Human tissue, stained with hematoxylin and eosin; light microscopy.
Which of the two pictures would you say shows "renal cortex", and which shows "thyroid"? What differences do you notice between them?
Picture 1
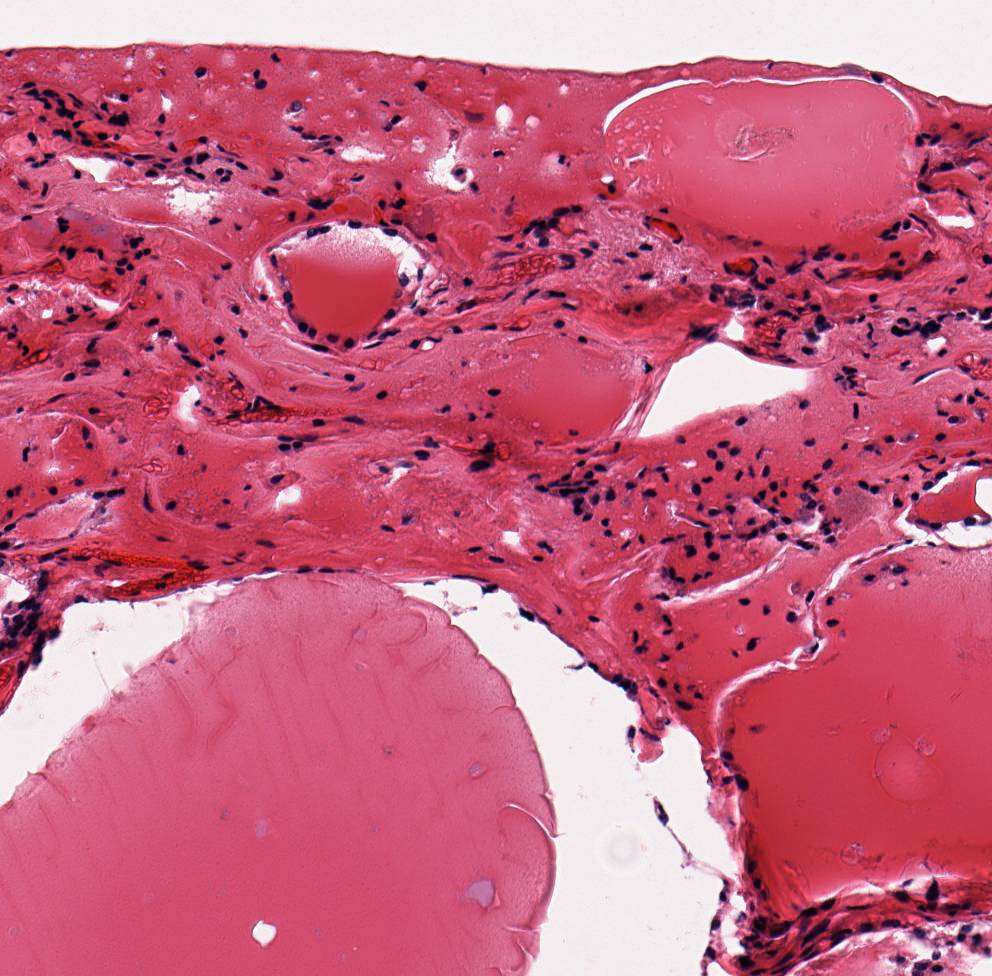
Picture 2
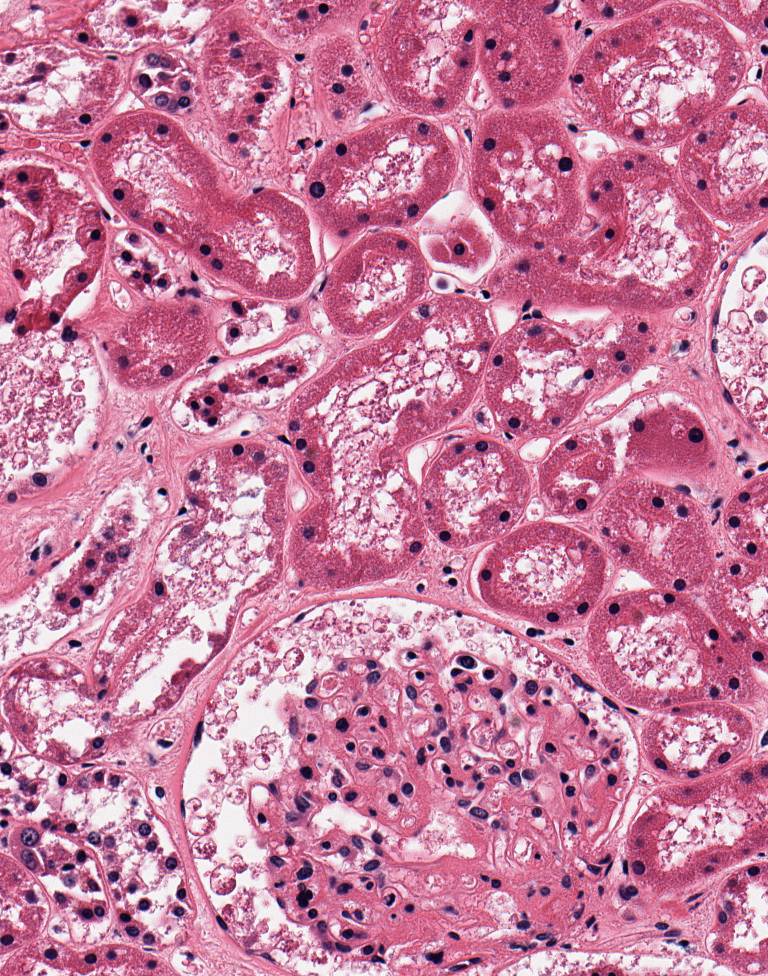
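Picture 1: thyroid. Picture 2: renal cortex. Picture 1: large rounded spaces of homogeneous pink material at lower left, lower right and upper right; fine wavy crack lines in the lower-left one. Small round unit near upper centre-left: smooth pink content, single layer of flattened lining cells. Cells lining the pink-filled spaces: small, dark, flattened nuclei. Picture 2: closely set tubules in cross and oblique section; single glomerulus, lower centre. Tubule lining: mostly cuboidal cells, granular, strongly pink cytoplasm, single round dark nucleus. Tubule lumens: mostly filled with pale, frothy, vacuolated material, not open. Interstitium: scant, thin pink strands only.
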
